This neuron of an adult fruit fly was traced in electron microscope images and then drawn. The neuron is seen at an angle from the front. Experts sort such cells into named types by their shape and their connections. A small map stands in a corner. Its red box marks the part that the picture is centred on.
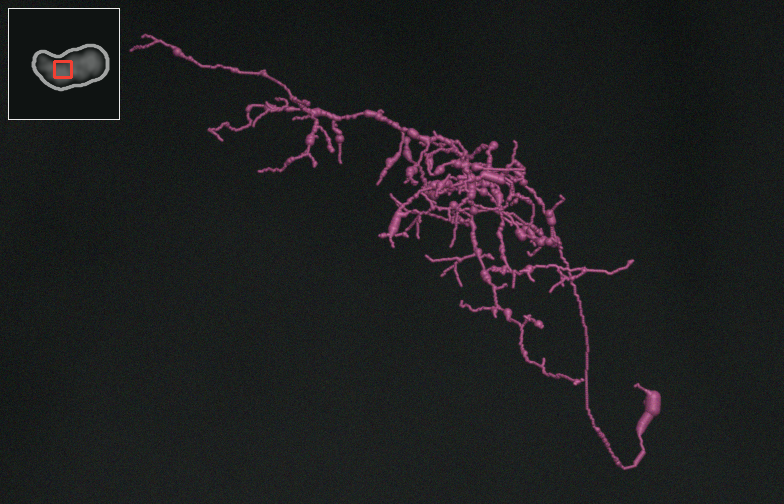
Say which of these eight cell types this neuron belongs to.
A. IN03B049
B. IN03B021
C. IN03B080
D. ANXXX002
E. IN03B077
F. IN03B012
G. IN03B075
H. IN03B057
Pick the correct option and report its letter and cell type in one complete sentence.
Option C, namely IN03B080, is the cell type of the neuron.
